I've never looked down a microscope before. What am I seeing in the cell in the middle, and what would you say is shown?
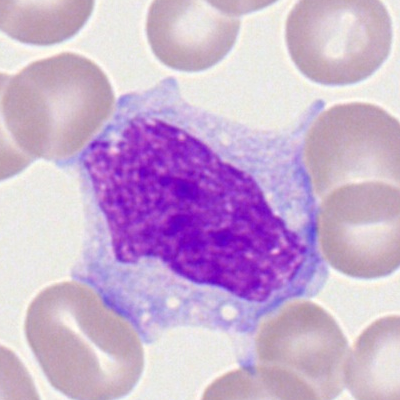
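Look first at the edge: the cell outline is irregular, with several pointed projections. The chromatin is coarsely clumped and shows darker patches. A few small clear vacuoles lie in the lower part of the cytoplasm, where no granules are seen. The cell shown is a monocyte.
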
